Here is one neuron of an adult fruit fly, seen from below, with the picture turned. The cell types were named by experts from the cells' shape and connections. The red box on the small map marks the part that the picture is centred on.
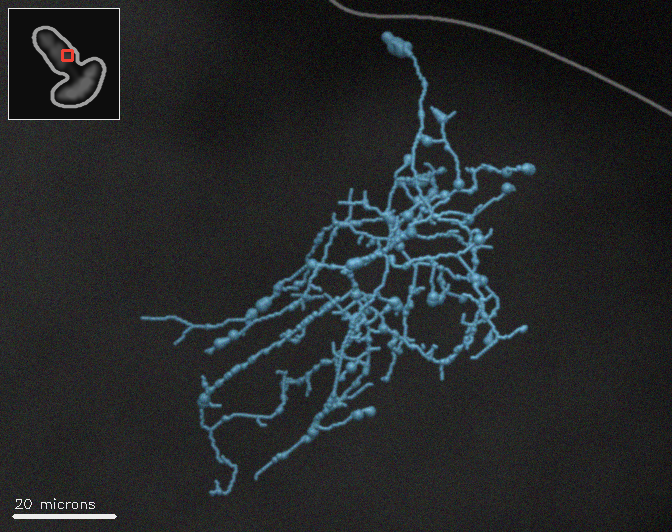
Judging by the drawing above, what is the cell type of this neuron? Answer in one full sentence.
This particular neuron has the cell type IN01B065.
